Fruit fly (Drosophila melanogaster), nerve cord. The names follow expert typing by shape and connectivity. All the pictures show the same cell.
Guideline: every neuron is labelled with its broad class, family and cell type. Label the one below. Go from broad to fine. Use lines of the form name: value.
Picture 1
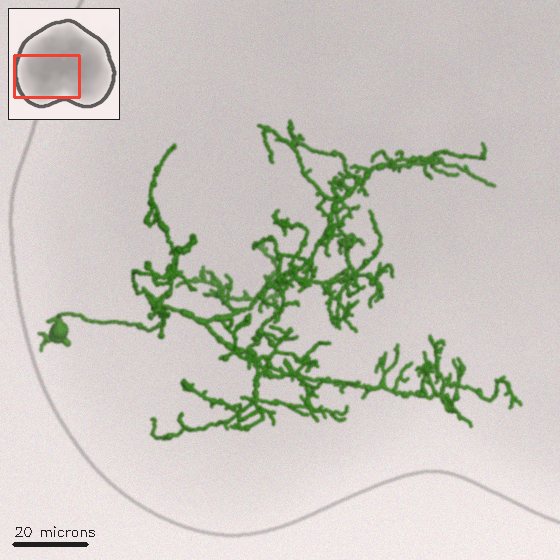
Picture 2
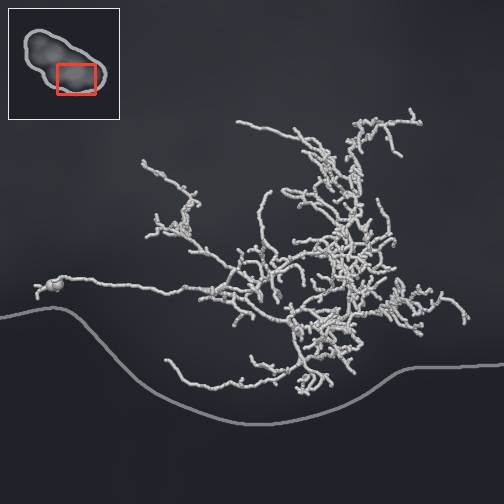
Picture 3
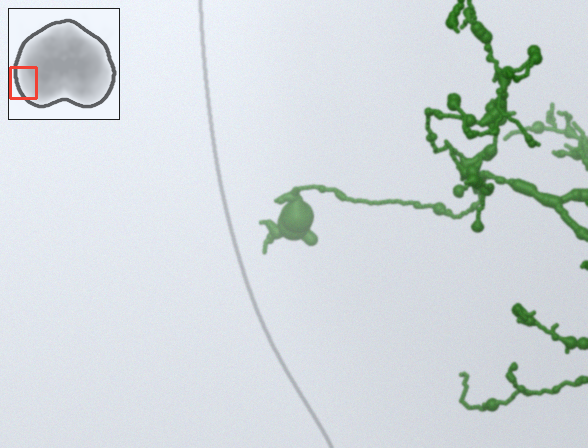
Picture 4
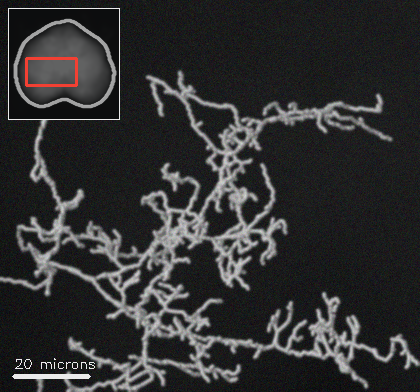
broad class: nerve-cord intrinsic neuron
family: hemilineage 20A.22A
cell type: IN20A.22A013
